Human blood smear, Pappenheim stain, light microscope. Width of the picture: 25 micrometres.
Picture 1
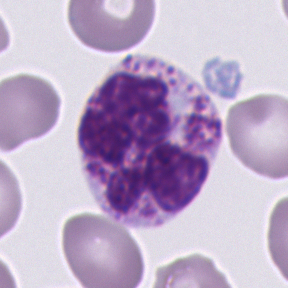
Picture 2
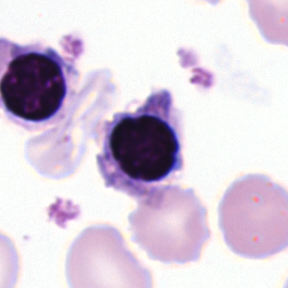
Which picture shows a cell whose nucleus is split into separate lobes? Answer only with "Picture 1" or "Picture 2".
Picture 1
